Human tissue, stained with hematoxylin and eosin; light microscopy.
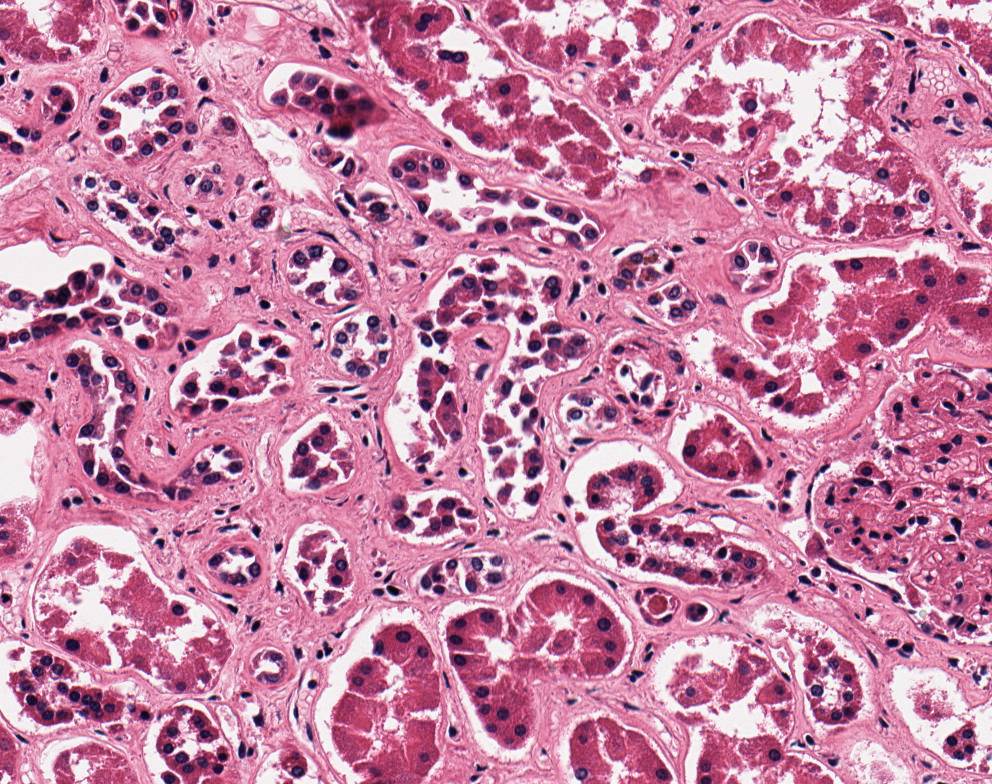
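Renal cortex, haematoxylin and eosin: the larger tubules, I notice, especially in the lower and upper right, are lined by a single layer of tall cells with abundant granular pink cytoplasm. Many tubule lumens hold detached cells and pale pink granular debris. The stroma between tubules looks pink and fibrous, with scattered spindle-shaped nuclei, and is widest centrally. Nowhere in this renal cortex do I find fat cells.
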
